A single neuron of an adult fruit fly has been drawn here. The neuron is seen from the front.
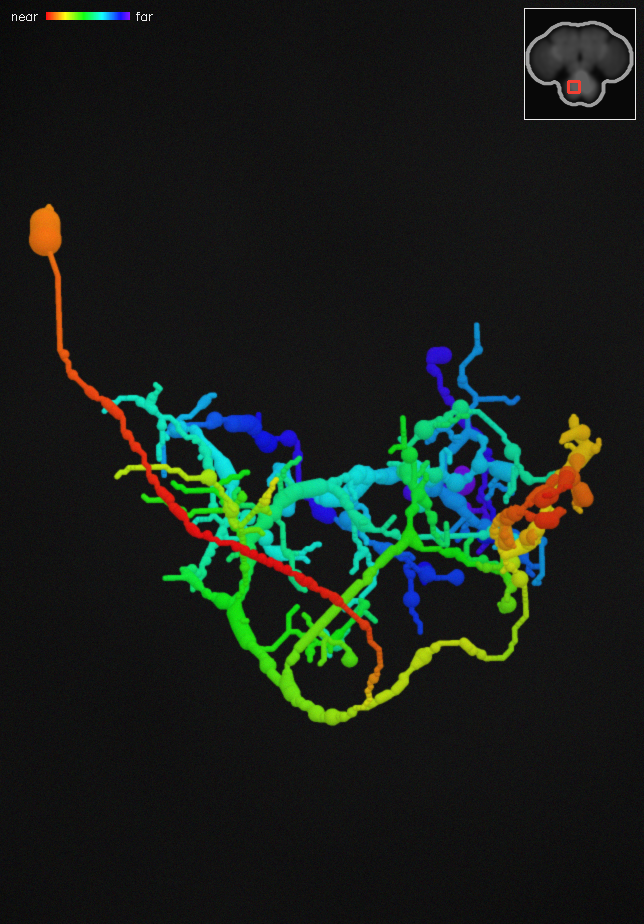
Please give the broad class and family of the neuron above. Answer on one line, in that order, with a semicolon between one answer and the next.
nerve-cord intrinsic neuron; hemilineage 09A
